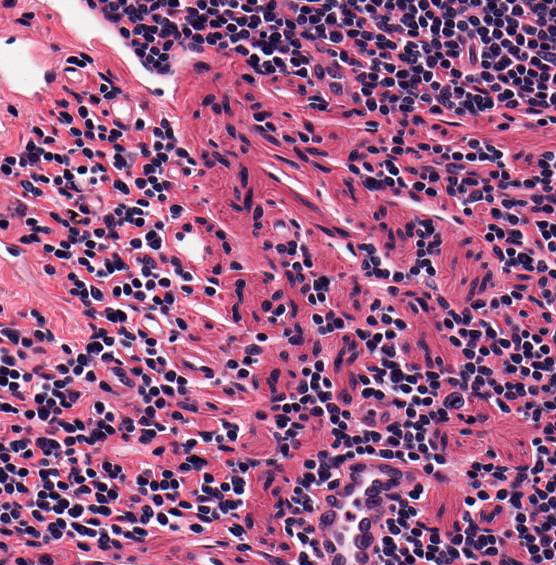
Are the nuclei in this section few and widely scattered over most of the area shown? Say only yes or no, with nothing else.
No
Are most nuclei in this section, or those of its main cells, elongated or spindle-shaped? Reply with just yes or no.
No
